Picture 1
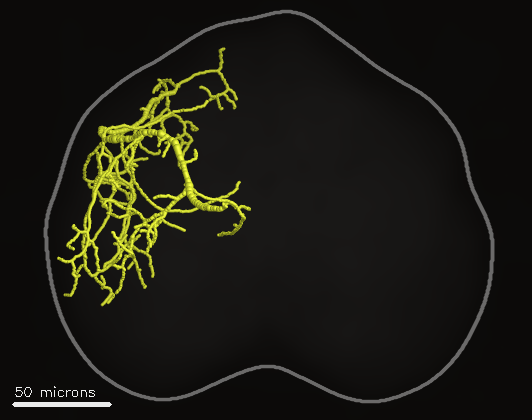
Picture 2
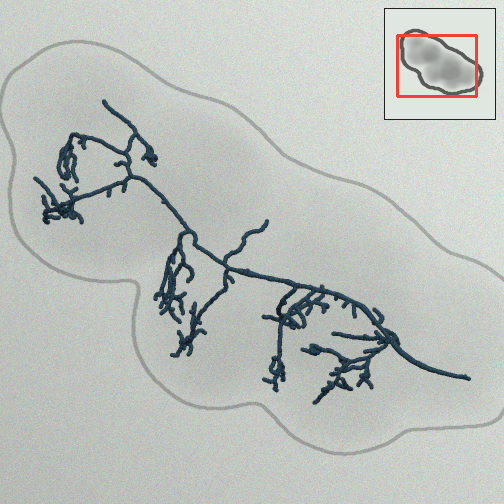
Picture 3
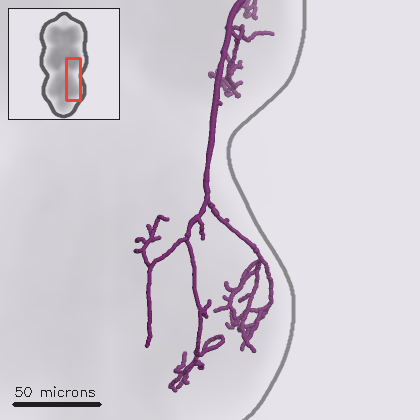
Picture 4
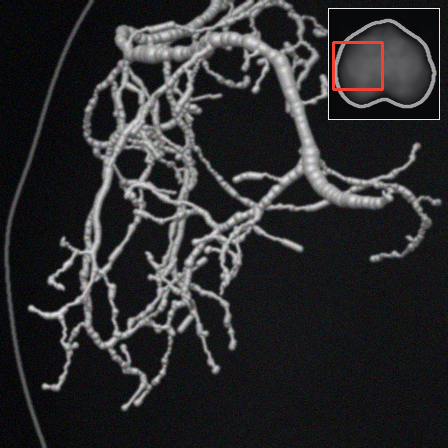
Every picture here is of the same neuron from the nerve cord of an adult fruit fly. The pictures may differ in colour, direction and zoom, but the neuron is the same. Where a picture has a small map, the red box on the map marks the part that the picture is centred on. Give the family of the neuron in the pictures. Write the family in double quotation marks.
"DNg"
